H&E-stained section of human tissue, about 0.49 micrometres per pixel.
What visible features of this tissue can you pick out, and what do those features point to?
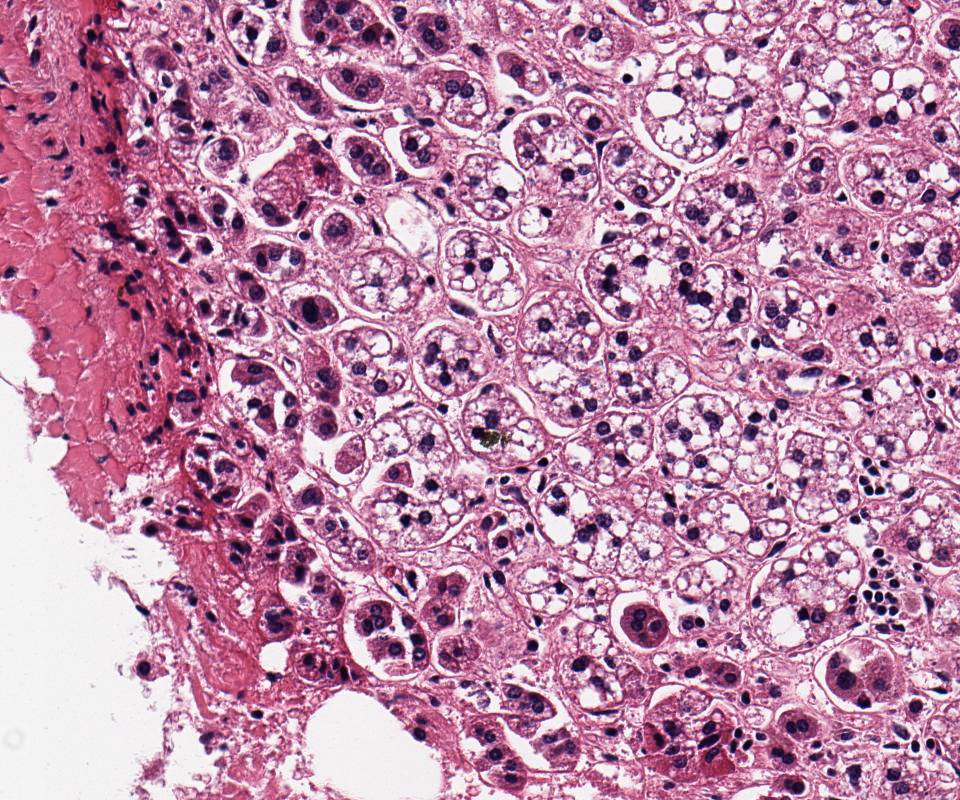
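Over most of the field, I see cells gathered in rounded nests, divided by thin, delicate septa. In the centre and to the right, most cells have pale, finely vacuolated, foamy cytoplasm. Near the left edge the cytoplasm becomes denser and pinker, with few vacuoles. Along that edge runs a band of dense, bright pink fibrous tissue. This is adrenal gland.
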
